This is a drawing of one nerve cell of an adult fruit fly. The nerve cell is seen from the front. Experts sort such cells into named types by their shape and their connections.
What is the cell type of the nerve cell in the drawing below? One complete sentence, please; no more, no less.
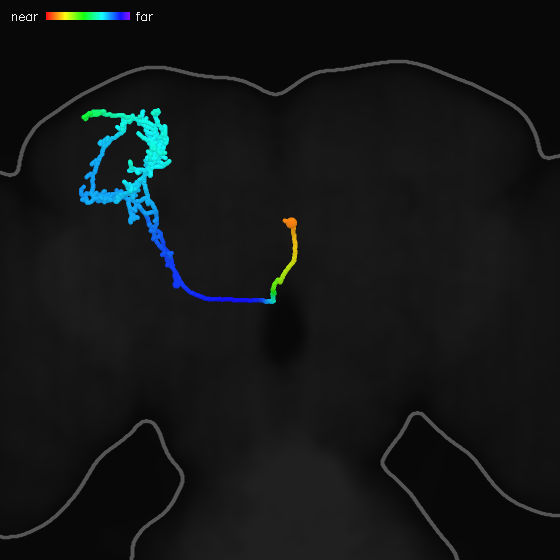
The nerve cell has CB1056 as its cell type.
